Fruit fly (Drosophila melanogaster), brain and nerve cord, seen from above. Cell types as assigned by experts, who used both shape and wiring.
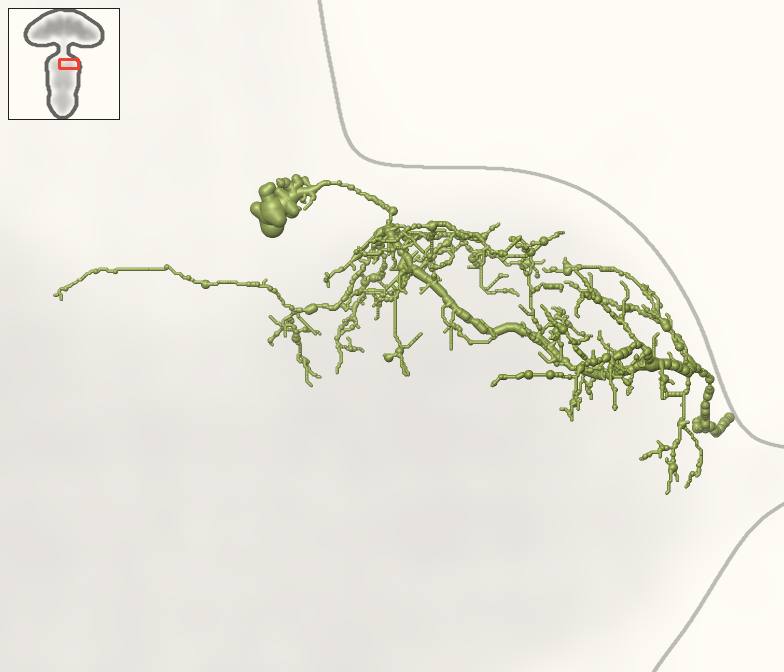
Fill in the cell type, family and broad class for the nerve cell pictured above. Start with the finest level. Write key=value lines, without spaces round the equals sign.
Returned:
cell_type=Fe reductor MN
family=hemilineage 24B.25B
broad_class=motor neuron of the nerve cord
